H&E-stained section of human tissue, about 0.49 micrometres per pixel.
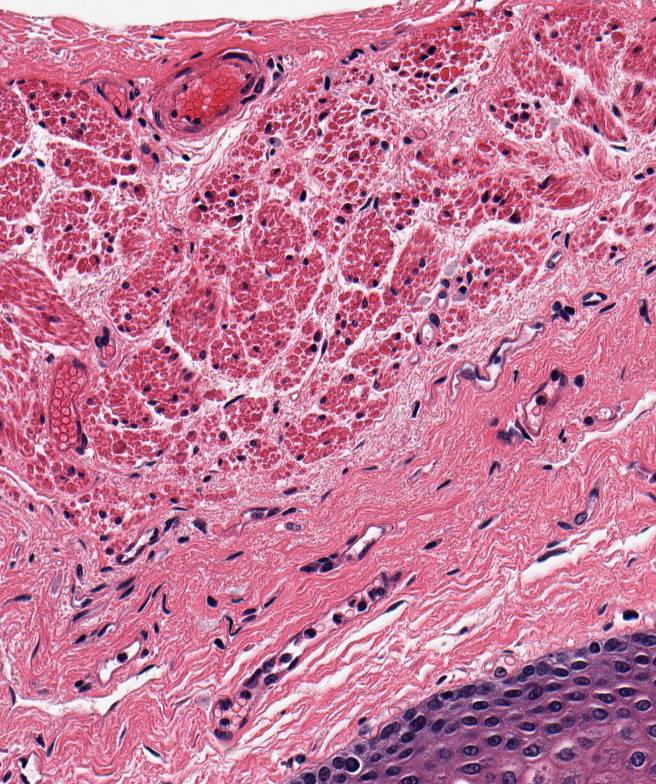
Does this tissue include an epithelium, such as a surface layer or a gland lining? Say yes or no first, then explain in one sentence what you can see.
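Yes. The lower right corner shows the edge of a stratified squamous epithelium with crowded purple basal cells.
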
